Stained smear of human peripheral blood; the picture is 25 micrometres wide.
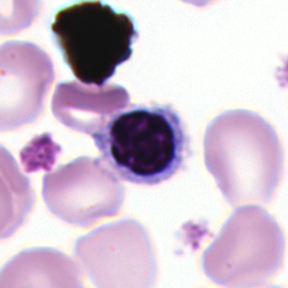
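Normoblast, peripheral blood smear. Roughly round outline, fringed by fine hair-like projections. Chromatin dark purple, coarsely clumped. Thin rim of pale bluish-lilac cytoplasm around the nucleus.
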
